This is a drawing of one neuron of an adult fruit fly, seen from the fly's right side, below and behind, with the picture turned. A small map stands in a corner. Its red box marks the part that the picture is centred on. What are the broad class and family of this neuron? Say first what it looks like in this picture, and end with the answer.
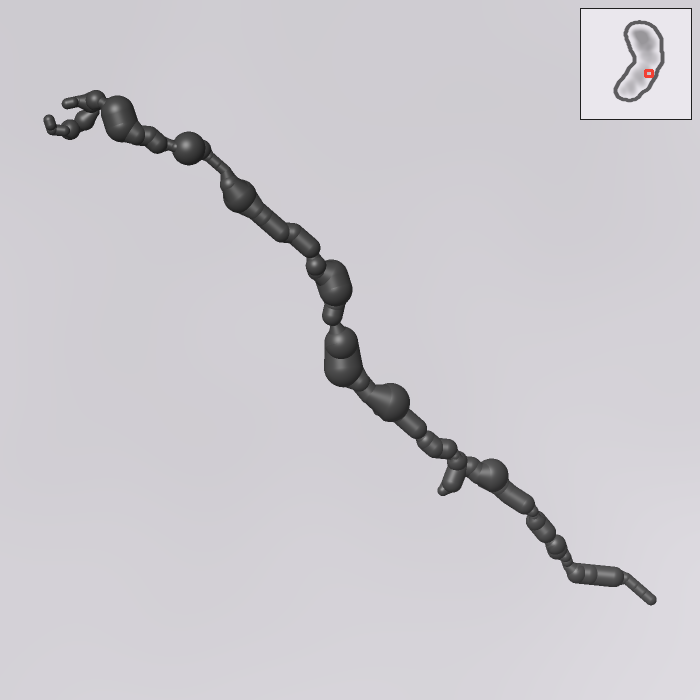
The drawing shows no cell body. There are a dozen or fewer branch ends. It is a sensory neuron entering the nerve cord. Its family is called class mechanosensory proprioceptive.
